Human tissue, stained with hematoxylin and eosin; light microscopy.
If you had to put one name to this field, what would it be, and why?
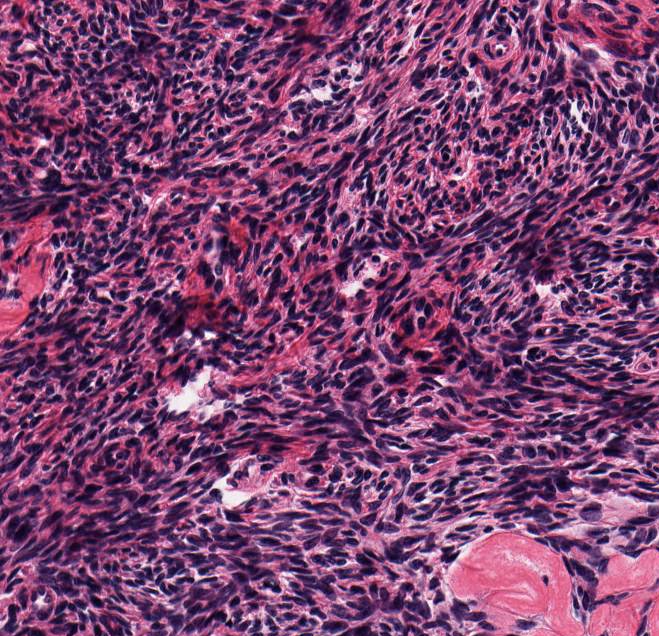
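Ovarian cortex makes up this field. Its cells are mostly spindle to oval and run in interlacing, streaming bundles, with dark, elongated to oval nuclei that are crowded and often overlap.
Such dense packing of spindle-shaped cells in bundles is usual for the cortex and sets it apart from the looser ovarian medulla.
The cytoplasm is scant and pale pink, with indistinct cell borders. A mass of dense, pale-pink, almost acellular collagen lies in the bottom right corner.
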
